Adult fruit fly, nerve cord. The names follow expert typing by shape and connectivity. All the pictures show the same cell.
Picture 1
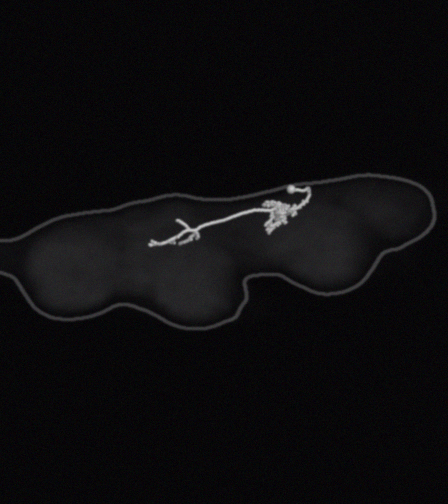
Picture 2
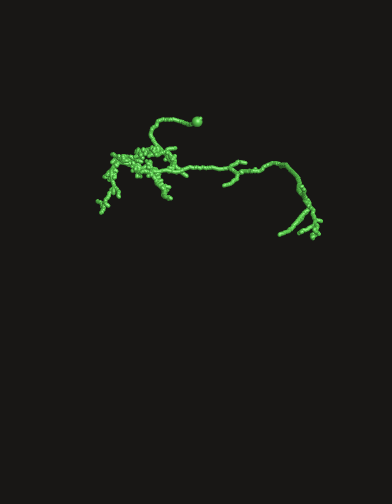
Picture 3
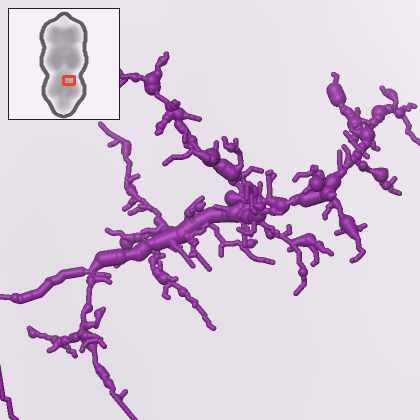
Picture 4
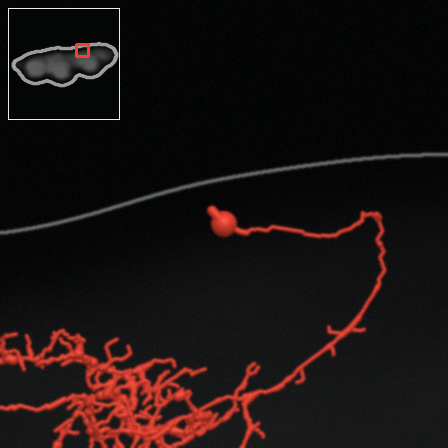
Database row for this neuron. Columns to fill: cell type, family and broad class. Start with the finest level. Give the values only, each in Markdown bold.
**IN19B091**, **hemilineage 19B**, **nerve-cord intrinsic neuron**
